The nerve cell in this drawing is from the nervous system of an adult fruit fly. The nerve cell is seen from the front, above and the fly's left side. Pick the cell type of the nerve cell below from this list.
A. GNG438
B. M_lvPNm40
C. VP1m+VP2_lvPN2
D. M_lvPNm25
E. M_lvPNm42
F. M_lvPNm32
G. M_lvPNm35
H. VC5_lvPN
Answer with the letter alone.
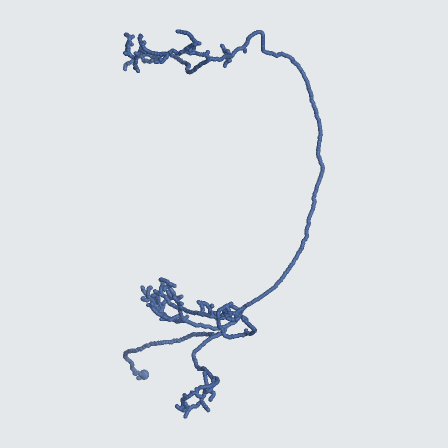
F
